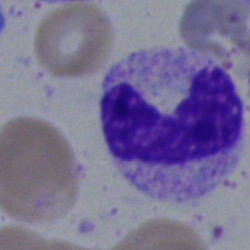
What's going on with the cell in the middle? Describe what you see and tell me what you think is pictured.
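Notice the nucleus first: a thick curved band bent into a U, with its hollow facing upward. Its chromatin is dark purple and dense throughout. Around it runs a moderate rim of pale cytoplasm, widest inside the upper hollow of the U and filled with fine lilac-purple granules. So this is a band neutrophil.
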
